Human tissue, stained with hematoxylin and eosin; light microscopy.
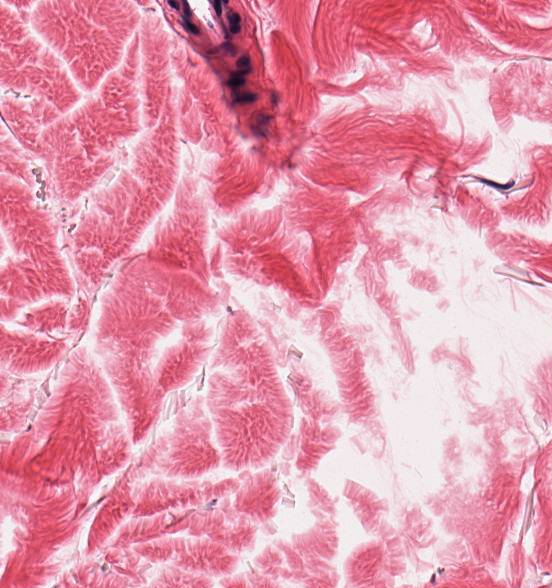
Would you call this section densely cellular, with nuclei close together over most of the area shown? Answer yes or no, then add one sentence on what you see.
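No. Nuclei are almost absent from the fibrous bundles across the field.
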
